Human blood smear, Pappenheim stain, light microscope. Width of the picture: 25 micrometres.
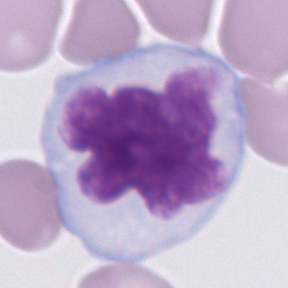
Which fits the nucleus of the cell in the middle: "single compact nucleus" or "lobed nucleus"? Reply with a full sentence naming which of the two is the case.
Within the cell, the nucleus is split into distinct lobes.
